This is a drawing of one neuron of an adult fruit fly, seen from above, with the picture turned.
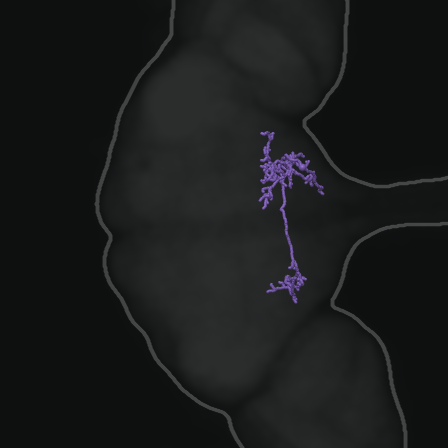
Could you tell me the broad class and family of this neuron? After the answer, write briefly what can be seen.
Its broad class is central-brain intrinsic neuron. The family is hemilineage DM4_ventral. It lies in the brain. As drawn here it is more than twice as tall as it is wide.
